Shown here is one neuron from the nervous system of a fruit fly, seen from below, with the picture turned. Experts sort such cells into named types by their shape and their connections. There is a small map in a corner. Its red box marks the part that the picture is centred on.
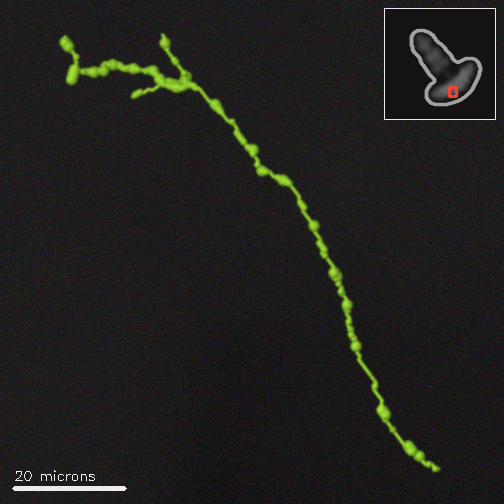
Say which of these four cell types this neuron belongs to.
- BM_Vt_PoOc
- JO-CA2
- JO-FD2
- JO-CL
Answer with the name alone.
JO-CL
